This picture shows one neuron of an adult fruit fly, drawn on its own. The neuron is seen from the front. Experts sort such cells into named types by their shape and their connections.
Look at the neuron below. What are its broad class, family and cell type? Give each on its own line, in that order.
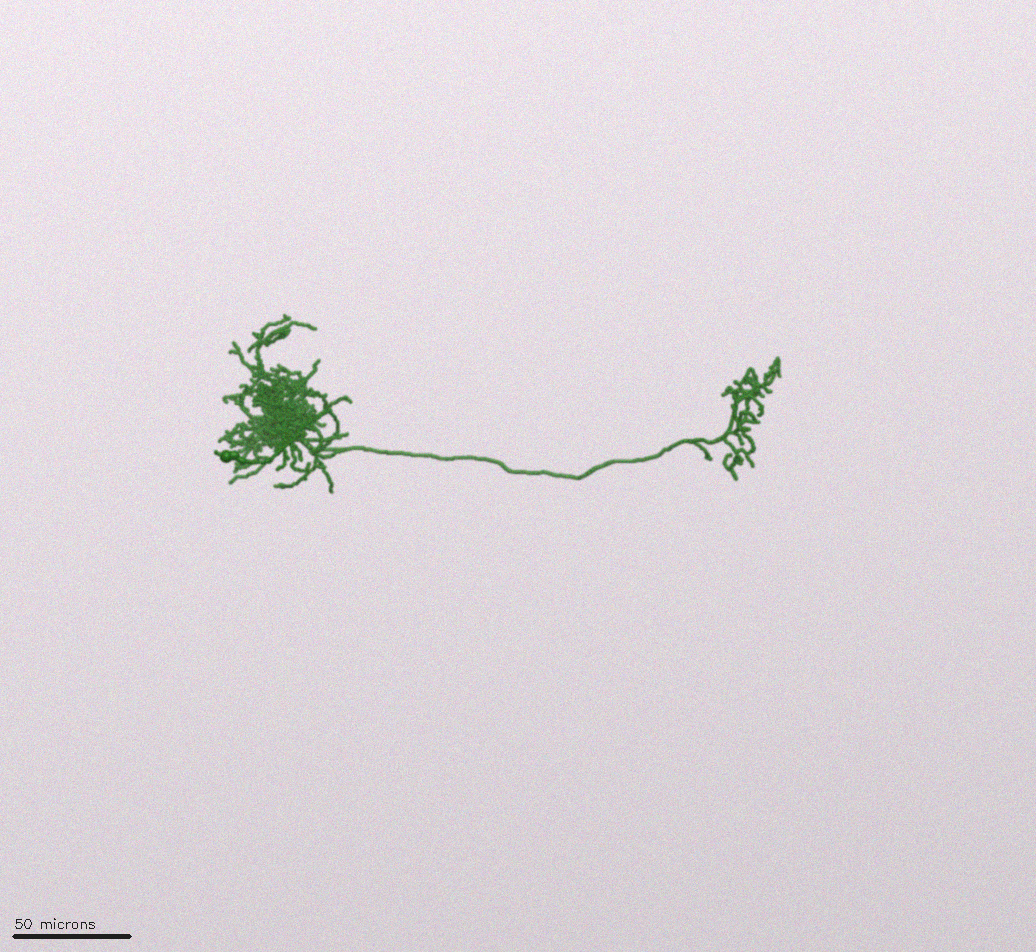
central-brain intrinsic neuron
hemilineage VLPa2
PVLP020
